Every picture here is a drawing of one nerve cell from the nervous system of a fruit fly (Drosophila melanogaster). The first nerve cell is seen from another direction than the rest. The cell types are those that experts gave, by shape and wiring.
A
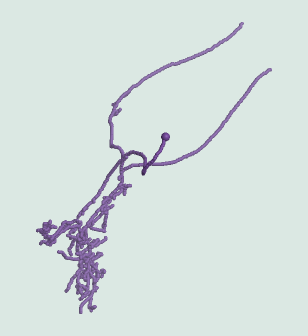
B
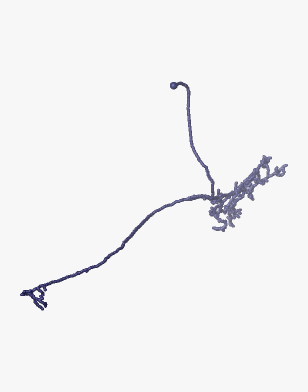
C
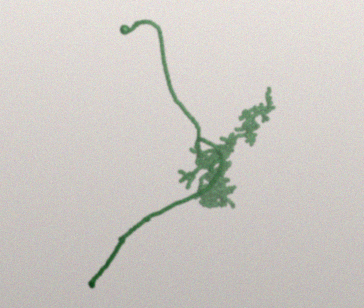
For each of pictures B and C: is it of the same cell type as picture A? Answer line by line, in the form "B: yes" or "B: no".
B: yes
C: yes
